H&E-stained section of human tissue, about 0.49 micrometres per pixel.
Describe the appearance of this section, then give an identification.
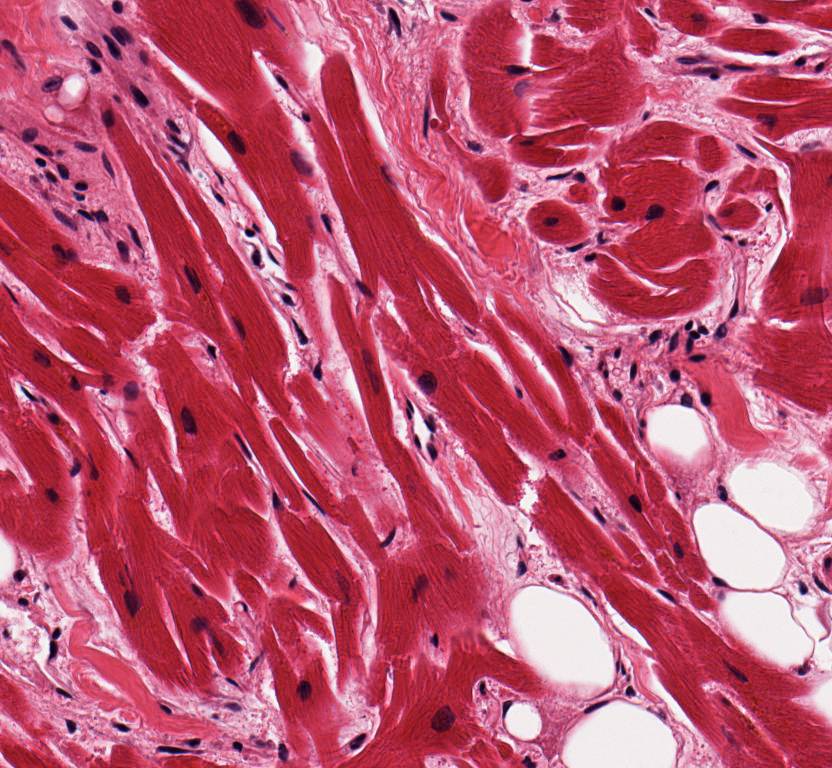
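Fibres run diagonally, upper left to lower right, across most of the field. They branch and join neighbouring fibres, not separate parallel cylinders. Upper right: fibres cut across, rounded and irregular profiles, some with a central nucleus. Cytoplasm deep, strongly eosinophilic red. Left ventricle of the heart.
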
